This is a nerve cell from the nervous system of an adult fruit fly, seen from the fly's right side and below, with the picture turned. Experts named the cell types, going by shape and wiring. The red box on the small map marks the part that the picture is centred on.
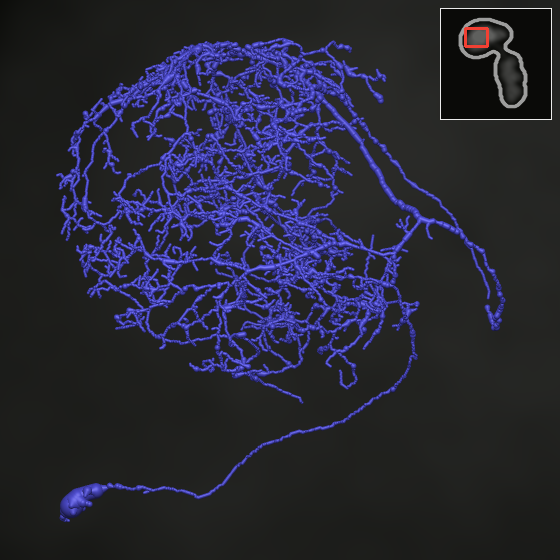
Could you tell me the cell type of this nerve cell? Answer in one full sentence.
Of the cell type 5-HTPLP01 is this nerve cell.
